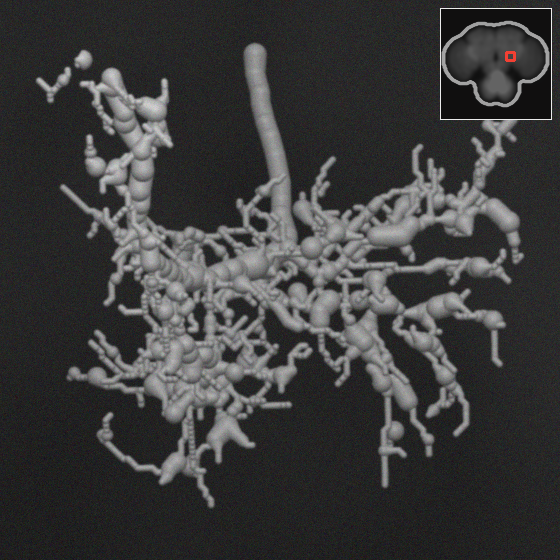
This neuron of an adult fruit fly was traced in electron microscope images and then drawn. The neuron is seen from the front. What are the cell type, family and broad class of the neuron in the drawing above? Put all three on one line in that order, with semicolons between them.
LAL142; hemilineage VLPp&l1_posterior; central-brain intrinsic neuron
